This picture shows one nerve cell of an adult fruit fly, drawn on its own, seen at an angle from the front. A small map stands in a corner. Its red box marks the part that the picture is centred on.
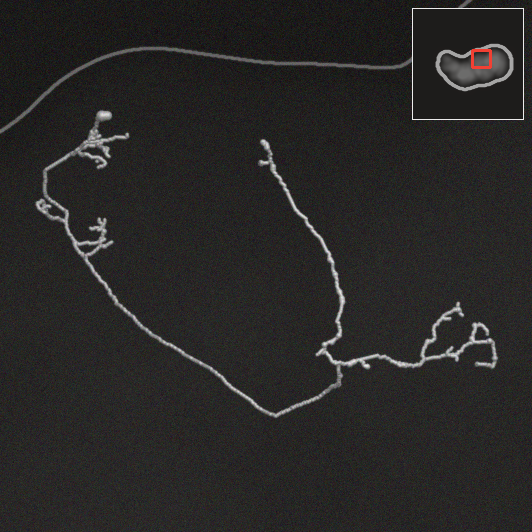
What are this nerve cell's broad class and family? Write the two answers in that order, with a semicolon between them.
central-brain intrinsic neuron; class Kenyon Cell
